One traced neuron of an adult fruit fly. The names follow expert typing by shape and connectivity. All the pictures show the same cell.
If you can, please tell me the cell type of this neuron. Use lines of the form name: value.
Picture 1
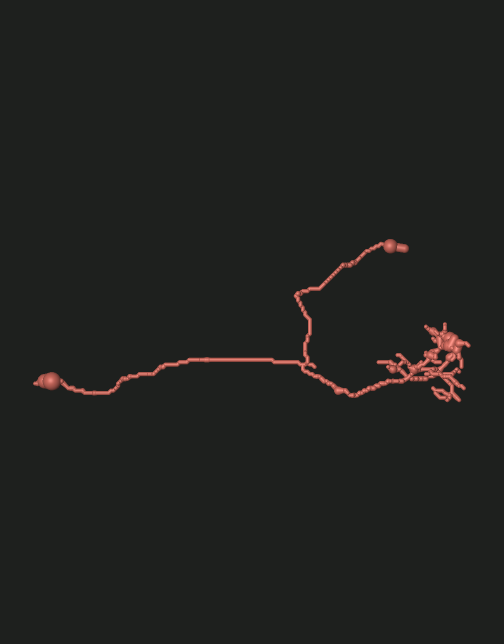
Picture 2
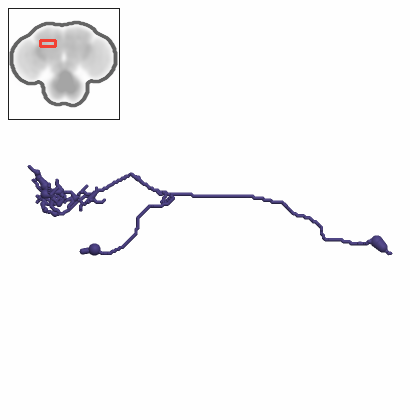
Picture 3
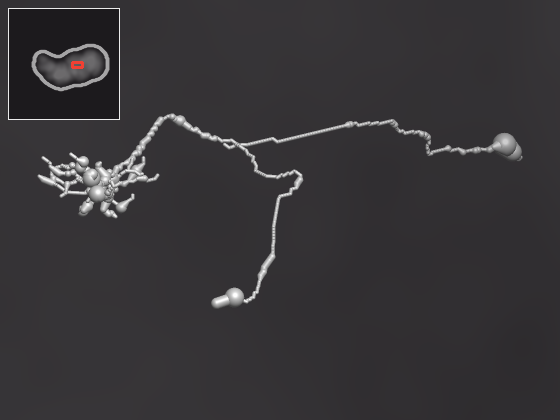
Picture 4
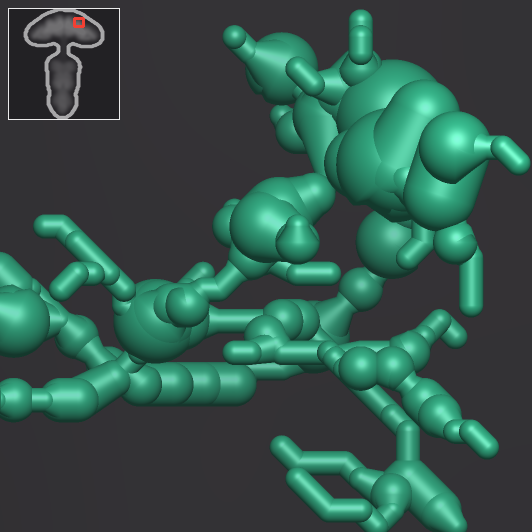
cell type: TuBu02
